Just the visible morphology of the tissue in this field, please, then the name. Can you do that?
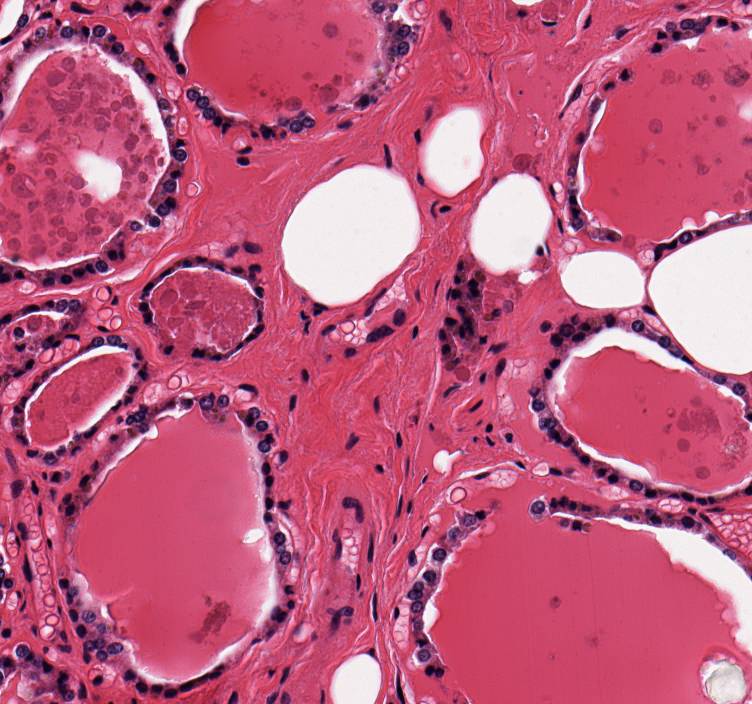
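Notice the largest follicles, at the lower left and lower right. Each is lined by one layer of flattened to low cuboidal cells, with small round dark nuclei. Down the centre runs a broad band of pink collagenous stroma with sparse spindle-shaped nuclei. This is thyroid.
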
